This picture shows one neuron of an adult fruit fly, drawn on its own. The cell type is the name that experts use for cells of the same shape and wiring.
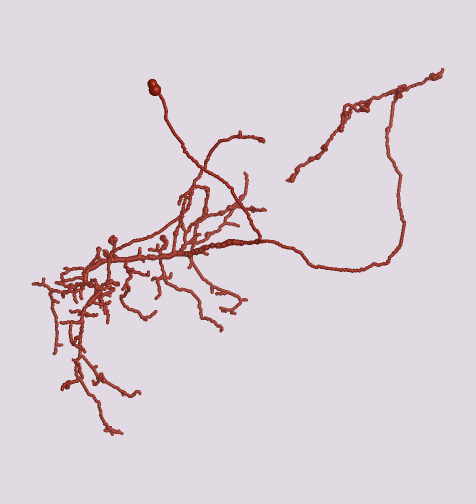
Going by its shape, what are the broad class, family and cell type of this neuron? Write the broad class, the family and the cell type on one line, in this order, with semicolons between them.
central-brain intrinsic neuron; hemilineage DM6_central1; PS252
